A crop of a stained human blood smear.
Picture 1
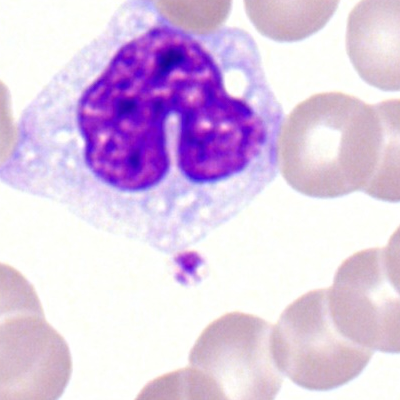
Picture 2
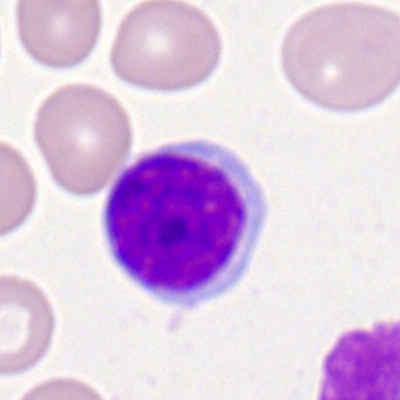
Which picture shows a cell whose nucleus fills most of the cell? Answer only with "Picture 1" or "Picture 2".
Picture 2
